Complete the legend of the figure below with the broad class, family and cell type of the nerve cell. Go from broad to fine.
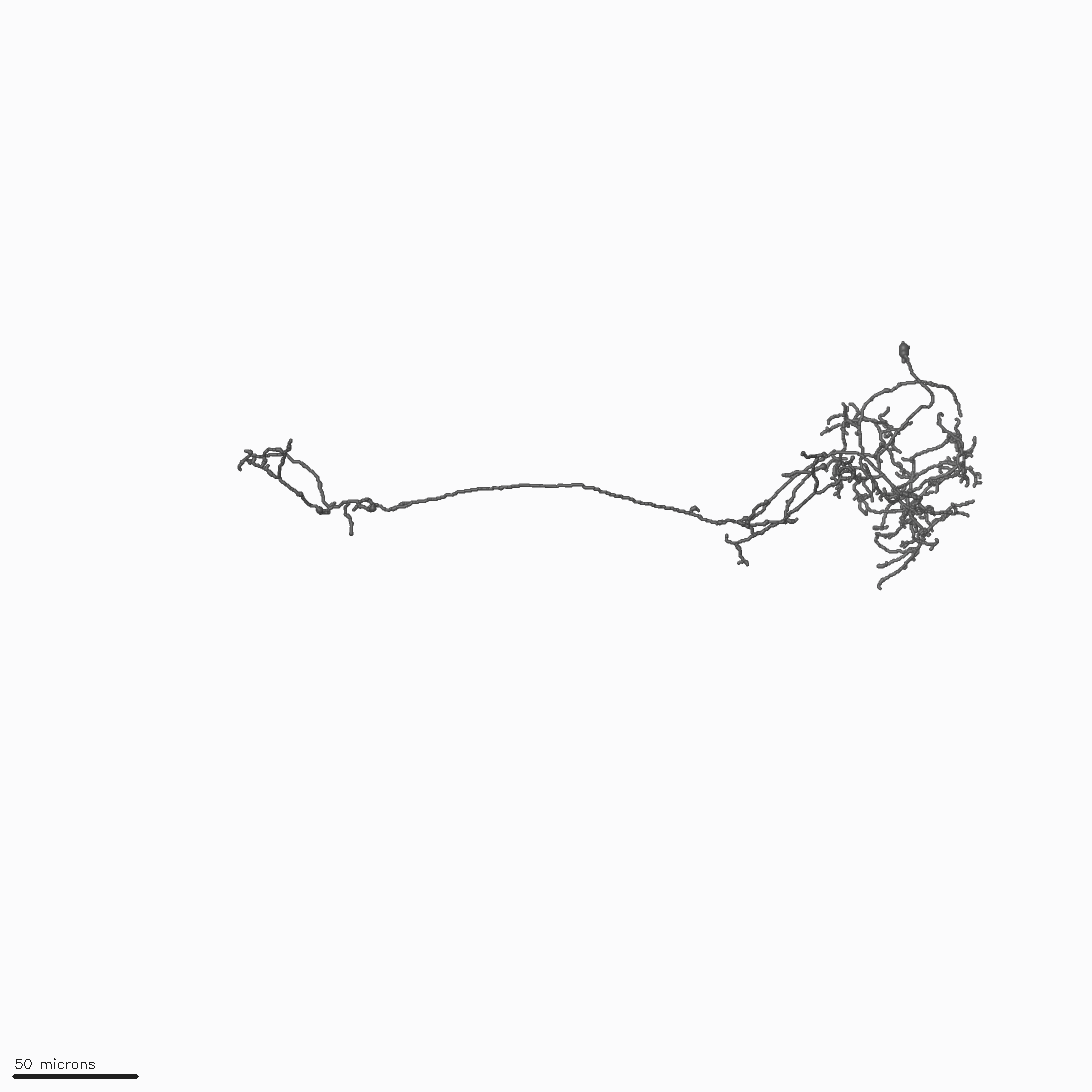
central-brain intrinsic neuron; hemilineage VLPl&d1_dorsal; AVLP723m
